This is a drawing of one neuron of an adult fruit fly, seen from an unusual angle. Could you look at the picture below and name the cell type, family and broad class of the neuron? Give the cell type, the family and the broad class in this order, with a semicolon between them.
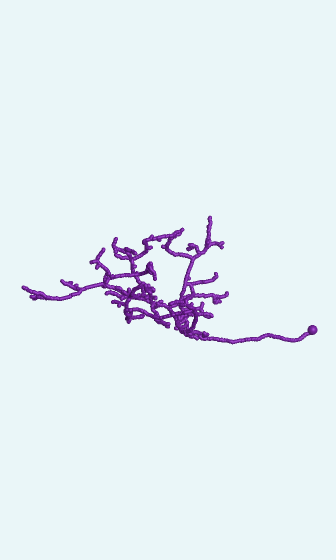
IN16B118; hemilineage 16B; nerve-cord intrinsic neuron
